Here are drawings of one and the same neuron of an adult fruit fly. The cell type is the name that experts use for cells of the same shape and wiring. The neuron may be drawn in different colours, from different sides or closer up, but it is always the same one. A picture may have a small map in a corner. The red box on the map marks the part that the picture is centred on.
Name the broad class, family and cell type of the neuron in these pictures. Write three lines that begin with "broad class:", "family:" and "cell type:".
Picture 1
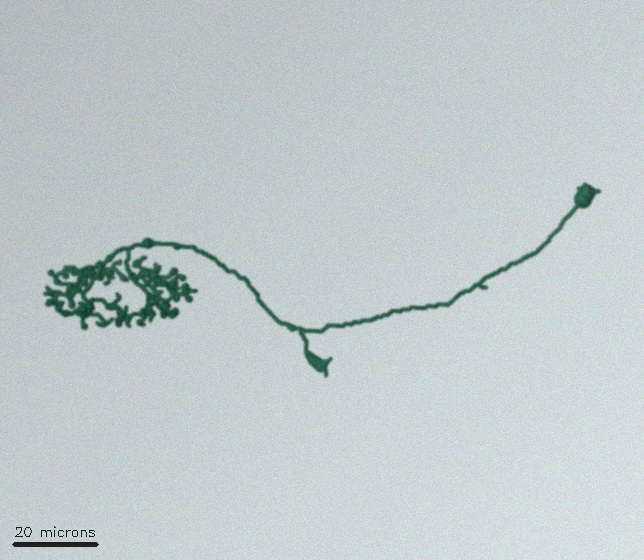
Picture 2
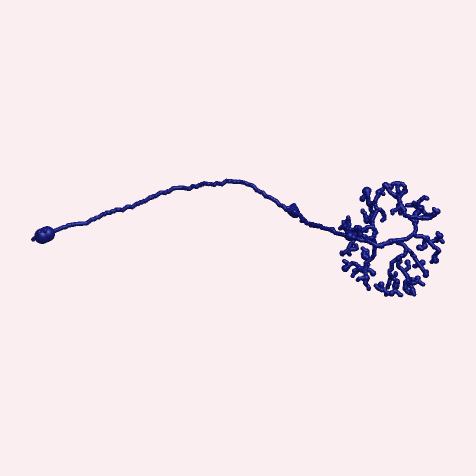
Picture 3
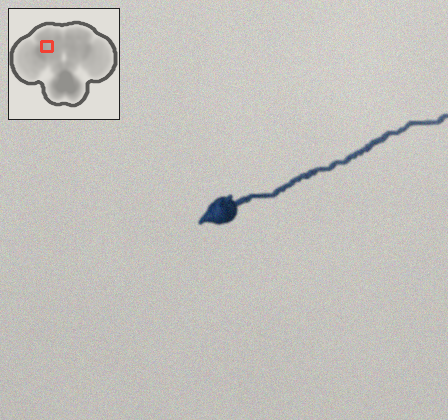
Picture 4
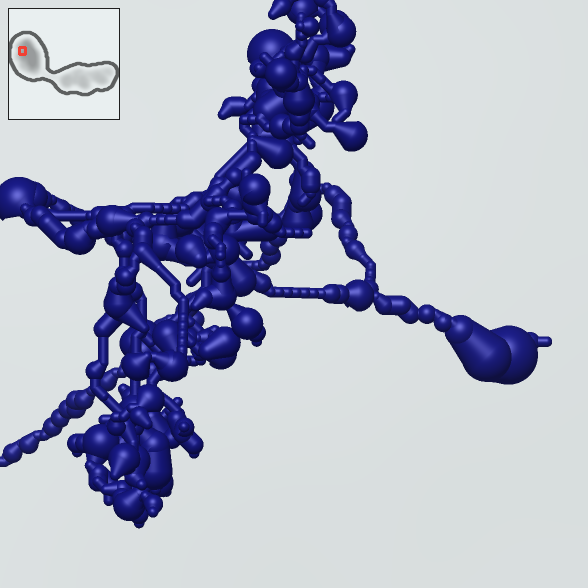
broad class: central-brain intrinsic neuron
family: hemilineage EBa1
cell type: ER3d_b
